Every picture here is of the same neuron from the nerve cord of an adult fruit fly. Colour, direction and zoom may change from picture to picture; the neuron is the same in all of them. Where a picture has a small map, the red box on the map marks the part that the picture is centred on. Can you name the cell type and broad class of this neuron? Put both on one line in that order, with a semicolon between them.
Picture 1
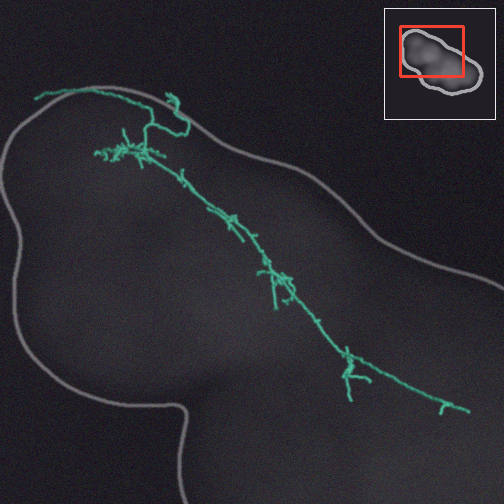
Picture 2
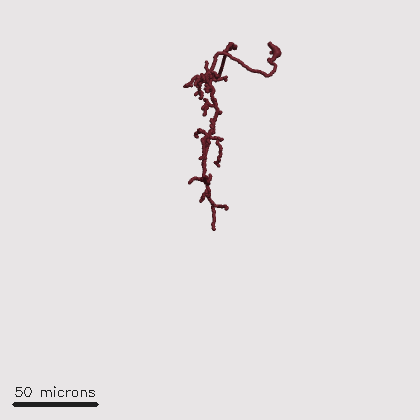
ENXXX226; efferent neuron of the nerve cord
